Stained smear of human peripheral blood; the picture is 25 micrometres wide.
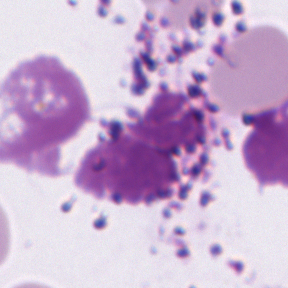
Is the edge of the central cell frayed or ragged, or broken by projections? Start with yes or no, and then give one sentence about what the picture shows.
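Yes. The cell's outline is irregular with ragged edges.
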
